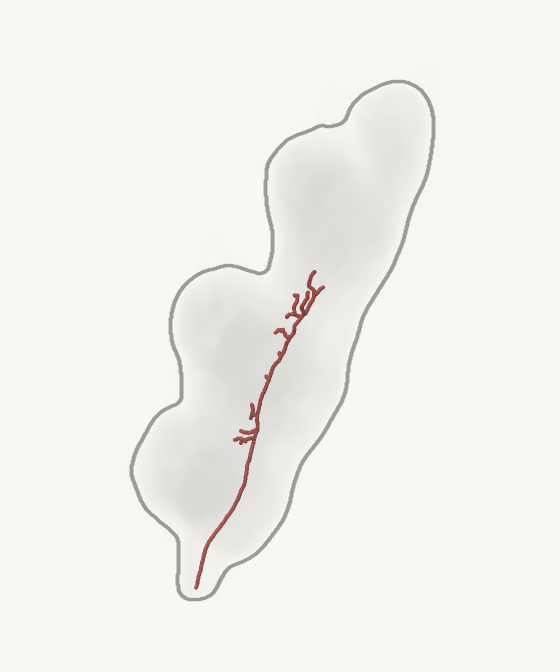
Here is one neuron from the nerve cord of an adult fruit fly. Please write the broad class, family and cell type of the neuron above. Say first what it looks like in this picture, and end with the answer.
The drawing shows no cell body. As drawn here it is taller than it is wide. This is a descending neuron. The family is DNpe. The cell type is DNpe014.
